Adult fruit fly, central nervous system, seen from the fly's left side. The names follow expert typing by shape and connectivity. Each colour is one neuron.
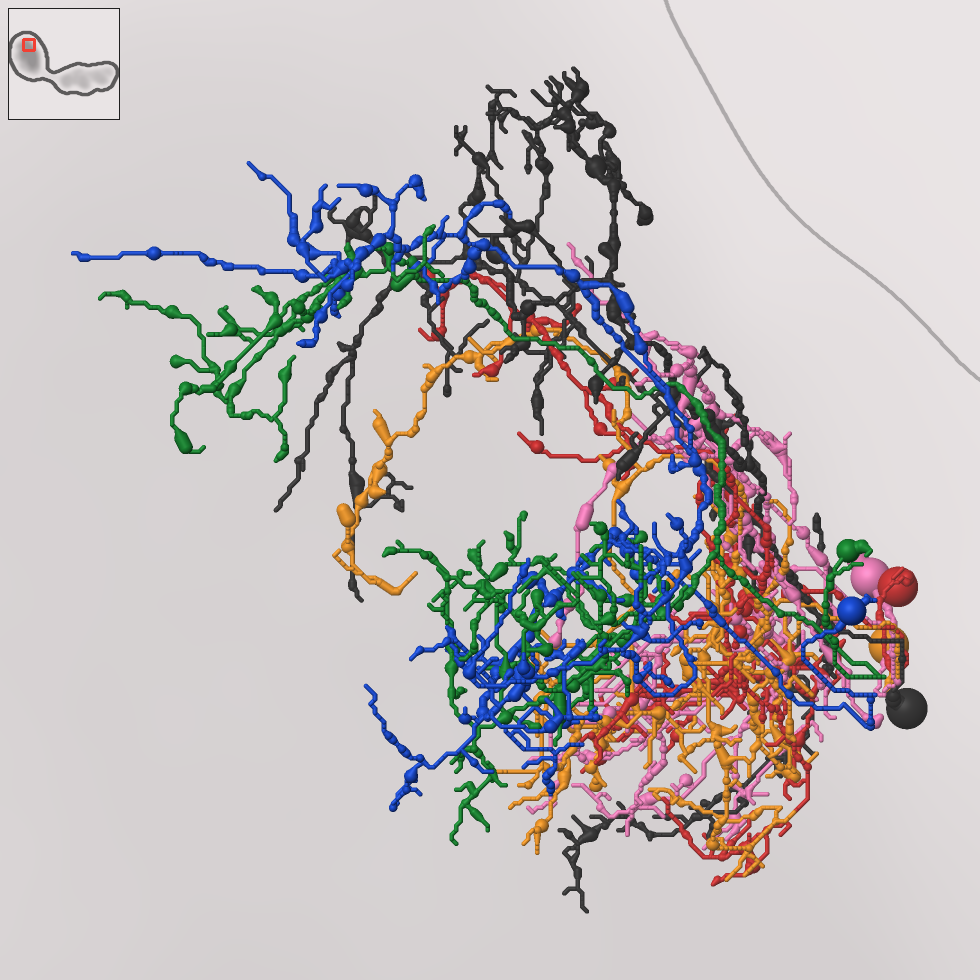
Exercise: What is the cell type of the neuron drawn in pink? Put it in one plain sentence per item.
The cell type is LHPV4g2.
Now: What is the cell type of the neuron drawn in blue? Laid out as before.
The cell type is LHPV4b4.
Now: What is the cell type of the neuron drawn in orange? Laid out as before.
The cell type is LHPV4b5.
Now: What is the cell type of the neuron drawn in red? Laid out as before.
The cell type is LHPV4b3.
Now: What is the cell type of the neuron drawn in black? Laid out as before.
The cell type is LHPV4c2.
